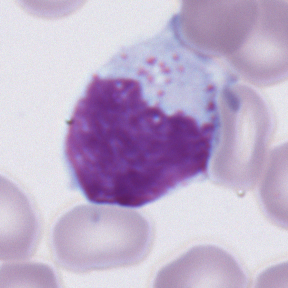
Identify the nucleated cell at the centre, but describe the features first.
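Here the nucleus is one unlobed mass sitting in the lower left of the cell. Where it meets the cytoplasm, its border turns irregular and jagged. The cytoplasm is pale blue and curves as a crescent along the upper right side. This one's a large granular lymphocyte.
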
